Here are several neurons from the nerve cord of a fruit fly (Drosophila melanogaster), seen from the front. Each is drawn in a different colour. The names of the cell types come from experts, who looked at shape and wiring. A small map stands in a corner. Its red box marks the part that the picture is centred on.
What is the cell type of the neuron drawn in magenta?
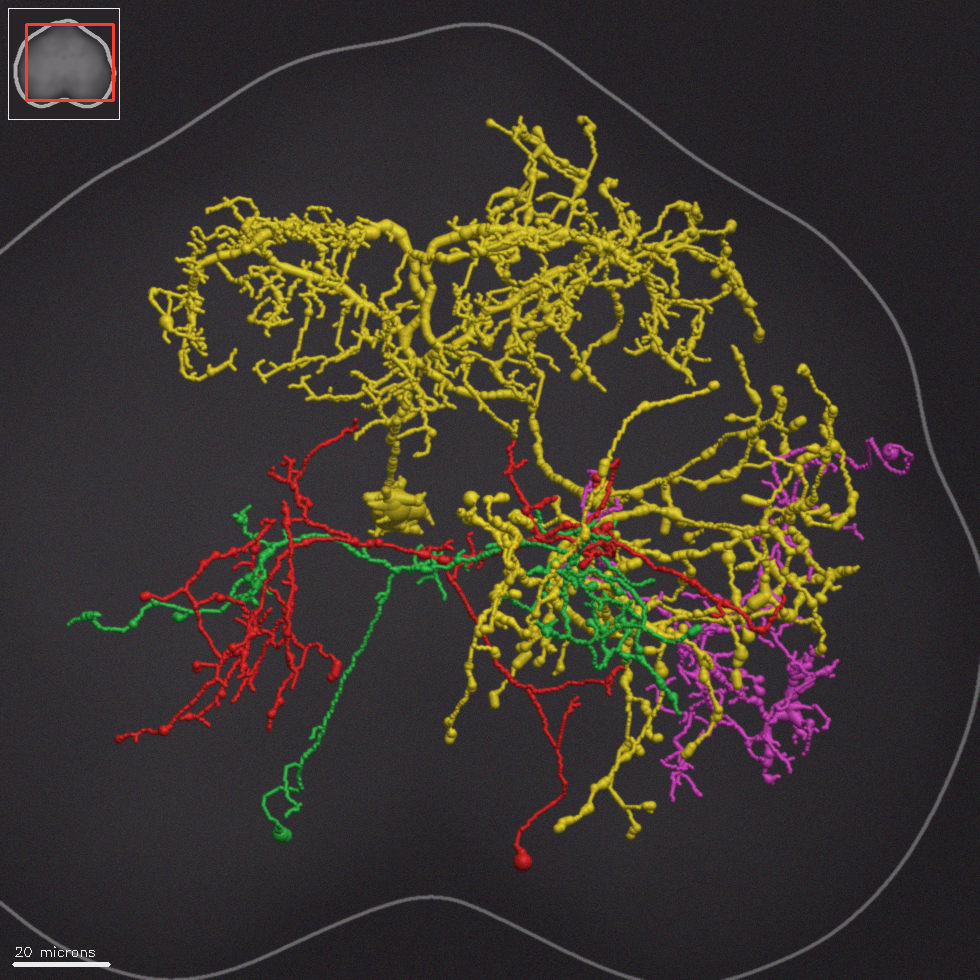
IN19A094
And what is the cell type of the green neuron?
IN12B081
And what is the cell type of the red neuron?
IN12B090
